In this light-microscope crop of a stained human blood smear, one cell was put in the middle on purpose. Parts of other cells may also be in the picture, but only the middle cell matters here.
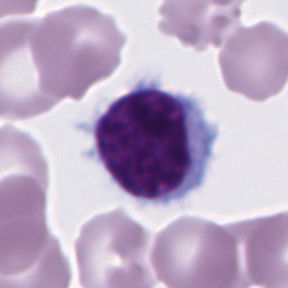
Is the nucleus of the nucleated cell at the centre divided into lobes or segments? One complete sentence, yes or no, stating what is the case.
No, this cell's nucleus is one compact mass of round, oval or kidney shape.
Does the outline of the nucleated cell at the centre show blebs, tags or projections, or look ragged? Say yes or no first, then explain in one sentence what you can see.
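Yes. Fine, short, hair-like projections stick out from most of the cell's margin.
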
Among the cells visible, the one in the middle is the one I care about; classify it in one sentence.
The middle of this crop is occupied by a hairy cell.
